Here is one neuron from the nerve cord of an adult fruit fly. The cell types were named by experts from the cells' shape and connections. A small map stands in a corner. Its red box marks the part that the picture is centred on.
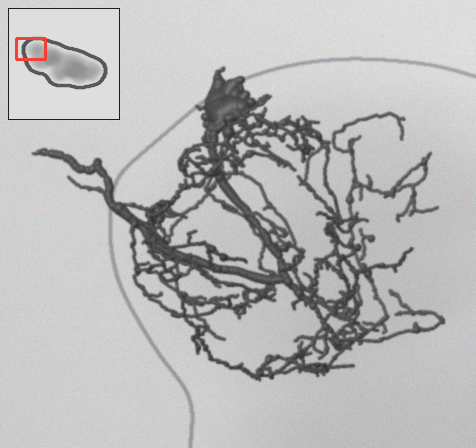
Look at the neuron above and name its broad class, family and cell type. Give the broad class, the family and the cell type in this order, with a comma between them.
efferent neuron of the nerve cord, hemilineage 00B, EN00B016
